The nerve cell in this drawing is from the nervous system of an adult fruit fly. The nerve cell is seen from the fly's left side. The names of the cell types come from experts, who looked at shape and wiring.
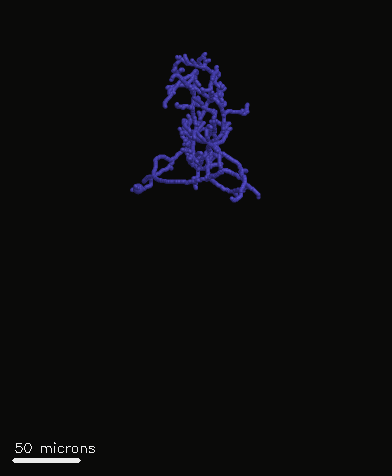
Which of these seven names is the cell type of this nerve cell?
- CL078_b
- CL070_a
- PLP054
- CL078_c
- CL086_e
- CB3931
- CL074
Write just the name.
CL078_b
